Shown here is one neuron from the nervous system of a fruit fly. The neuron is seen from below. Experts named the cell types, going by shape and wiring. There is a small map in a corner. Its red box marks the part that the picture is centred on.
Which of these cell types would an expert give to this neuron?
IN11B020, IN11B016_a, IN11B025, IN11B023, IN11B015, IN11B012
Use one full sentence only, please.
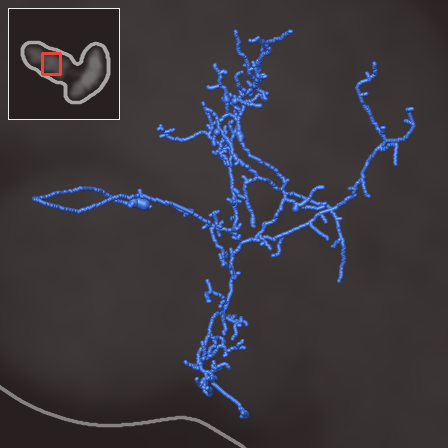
The cell type this neuron represents is IN11B015.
